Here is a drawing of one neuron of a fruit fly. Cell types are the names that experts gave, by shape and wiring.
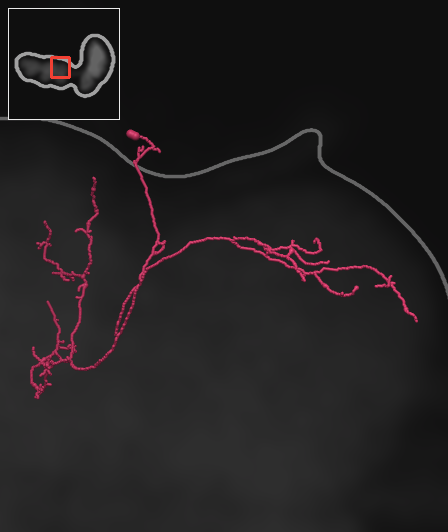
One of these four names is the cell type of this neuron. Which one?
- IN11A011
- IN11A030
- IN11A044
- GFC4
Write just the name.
IN11A044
